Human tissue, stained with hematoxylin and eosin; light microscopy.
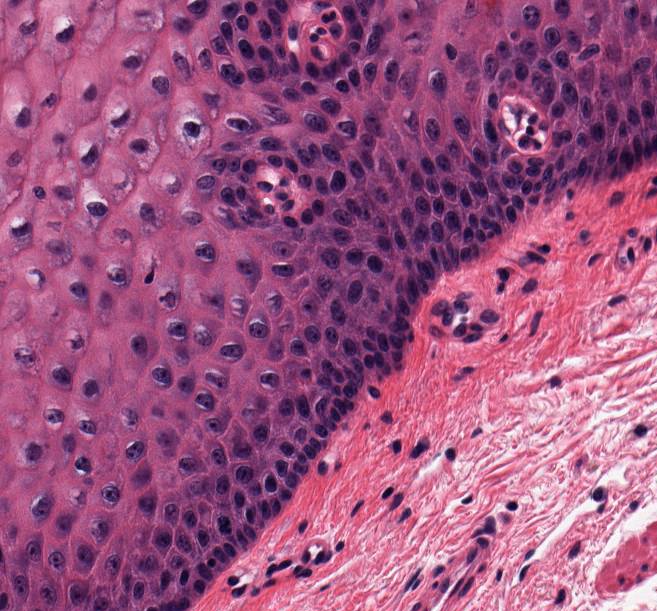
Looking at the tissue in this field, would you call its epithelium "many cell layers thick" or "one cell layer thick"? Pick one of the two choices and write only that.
Many cell layers thick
